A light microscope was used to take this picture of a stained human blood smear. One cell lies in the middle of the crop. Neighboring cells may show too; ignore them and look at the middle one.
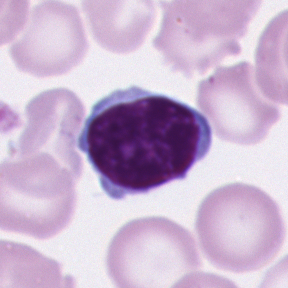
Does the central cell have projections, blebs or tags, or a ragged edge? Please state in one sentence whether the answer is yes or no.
Yes, the edge of this particular cell is rough.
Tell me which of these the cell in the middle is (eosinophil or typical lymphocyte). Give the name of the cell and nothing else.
typical lymphocyte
